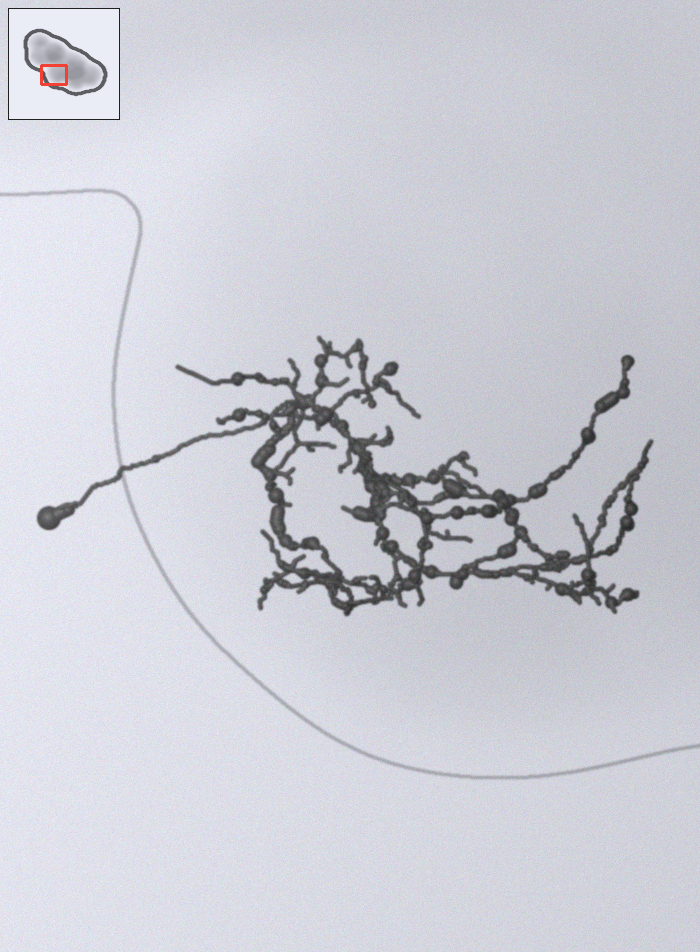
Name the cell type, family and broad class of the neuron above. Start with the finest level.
IN20A.22A070; hemilineage 20A.22A; nerve-cord intrinsic neuron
